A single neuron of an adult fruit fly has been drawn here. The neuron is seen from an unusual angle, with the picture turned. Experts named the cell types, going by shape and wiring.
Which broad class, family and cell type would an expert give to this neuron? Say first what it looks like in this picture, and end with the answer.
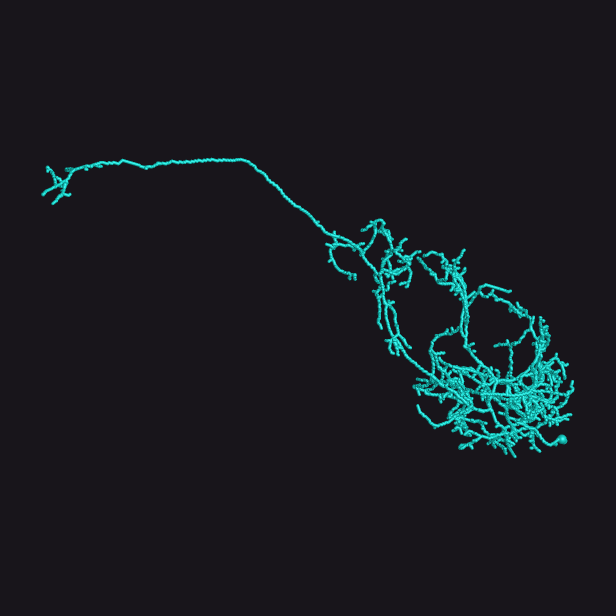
The cell body can be seen at the lower right of the picture. The picture shows dozens of branch ends. It is a central-brain intrinsic neuron. The family is hemilineage VLPl2_medial. It is of cell type CB3466.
